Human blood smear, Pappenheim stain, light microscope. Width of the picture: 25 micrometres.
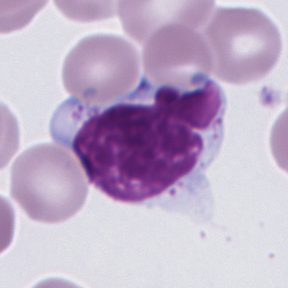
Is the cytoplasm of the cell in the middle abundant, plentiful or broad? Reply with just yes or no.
No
